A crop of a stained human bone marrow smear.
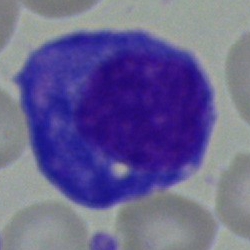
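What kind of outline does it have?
Irregular, somewhat angular.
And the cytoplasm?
Abundant and deep blue, the band widest on the left.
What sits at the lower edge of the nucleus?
One small clear vacuole.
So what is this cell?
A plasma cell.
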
